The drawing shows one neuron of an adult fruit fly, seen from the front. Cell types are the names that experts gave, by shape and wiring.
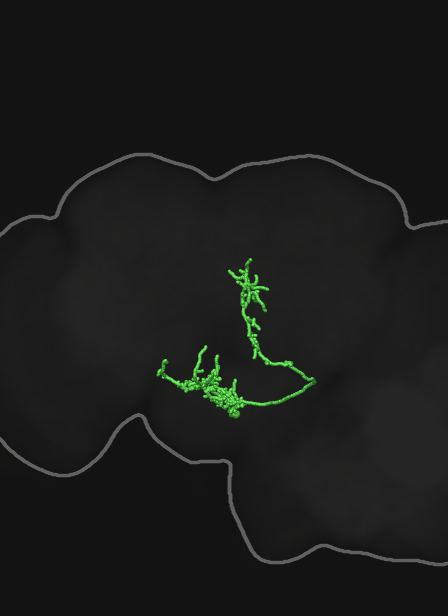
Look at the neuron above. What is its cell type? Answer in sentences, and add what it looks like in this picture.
Its cell type is GNG331. Its broad class is central-brain intrinsic neuron. As drawn here it is about as wide as it is tall.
